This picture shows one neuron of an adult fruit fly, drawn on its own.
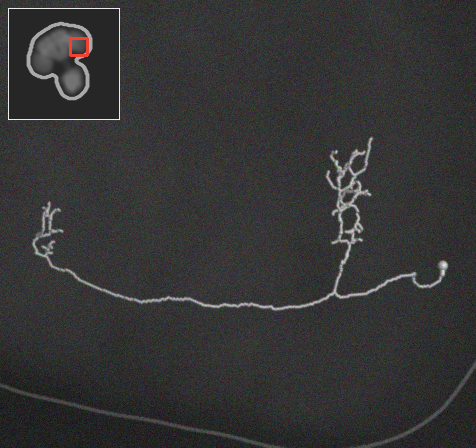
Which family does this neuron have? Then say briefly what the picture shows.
Its family is Tm. This is an optic-lobe intrinsic neuron. The cell body is on the right of the picture. In this view it is wider than it is tall.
